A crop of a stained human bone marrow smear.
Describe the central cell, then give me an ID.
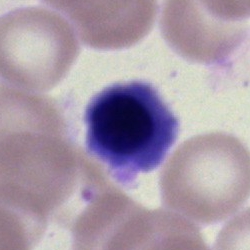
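Central cell: nucleus very dark, occupying most of the cell. No nucleolus visible. Cytoplasm without distinct granules. Small pale lilac bleb projecting from lower edge. Identification: erythroblast.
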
